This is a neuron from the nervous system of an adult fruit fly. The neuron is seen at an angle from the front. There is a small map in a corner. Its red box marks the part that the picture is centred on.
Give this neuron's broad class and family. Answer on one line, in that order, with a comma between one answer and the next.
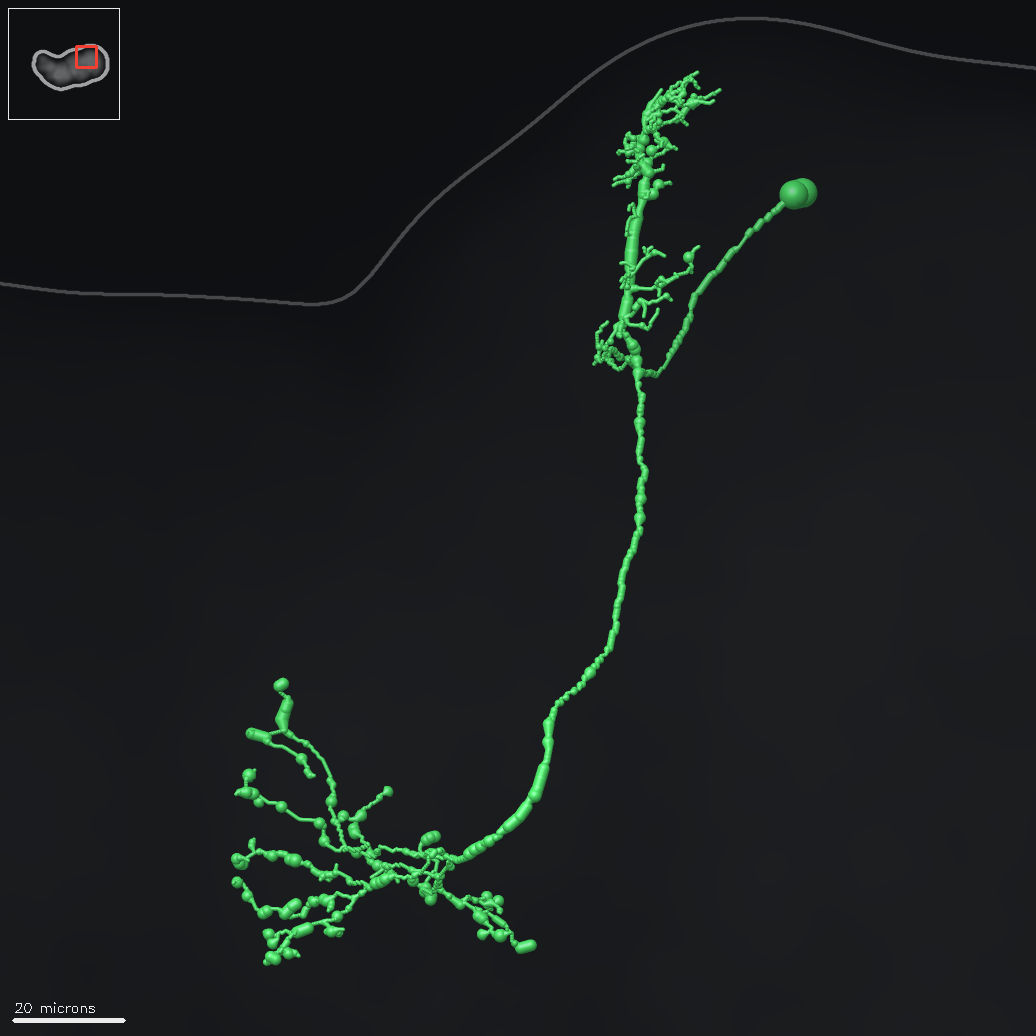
central-brain intrinsic neuron, hemilineage DL1_dorsal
